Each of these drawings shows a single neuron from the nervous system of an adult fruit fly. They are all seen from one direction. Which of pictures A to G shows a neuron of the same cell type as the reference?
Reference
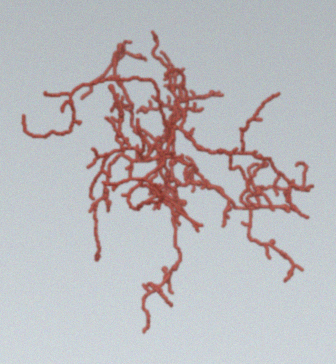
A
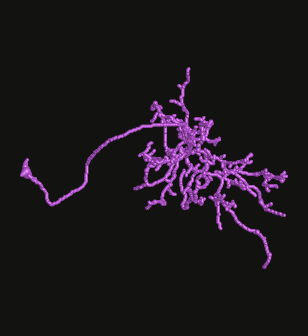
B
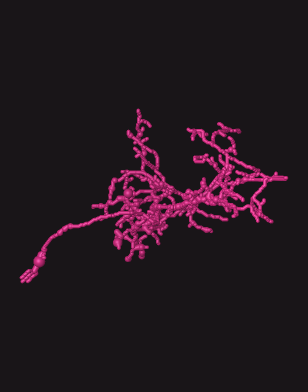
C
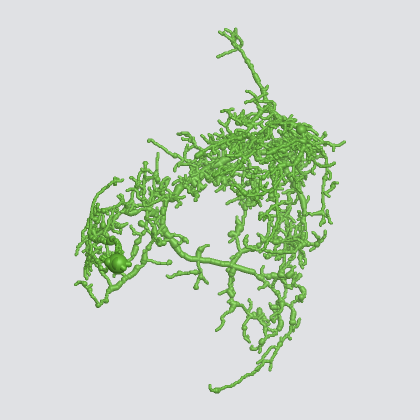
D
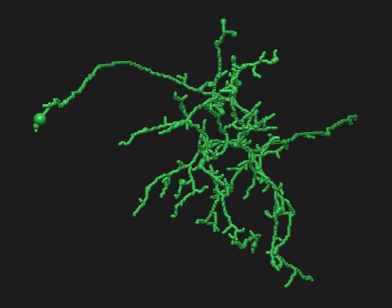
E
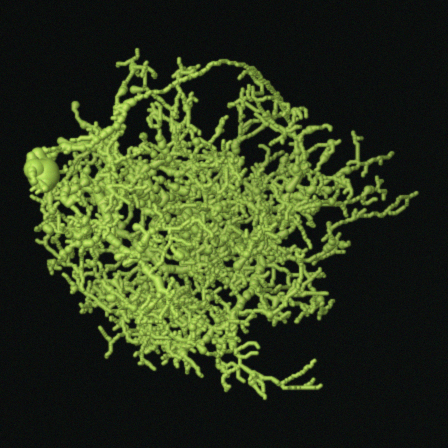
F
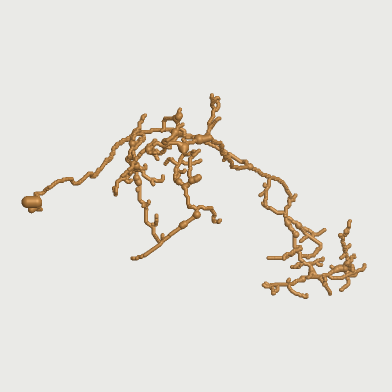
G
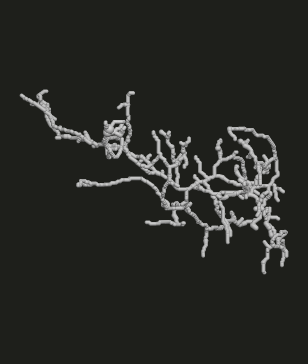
Picture A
